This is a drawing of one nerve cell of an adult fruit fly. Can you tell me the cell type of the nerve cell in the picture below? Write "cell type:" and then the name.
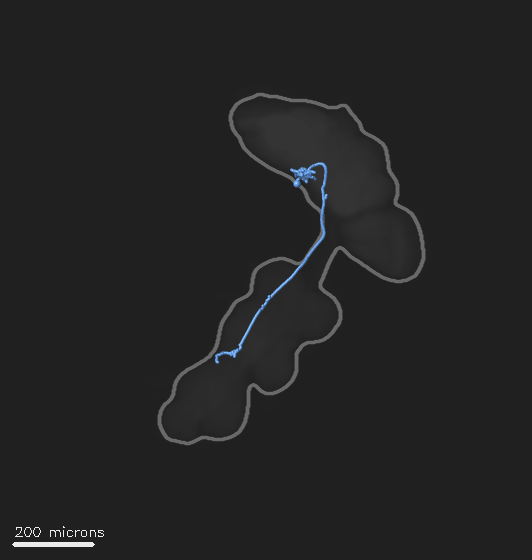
cell type: DNpe054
